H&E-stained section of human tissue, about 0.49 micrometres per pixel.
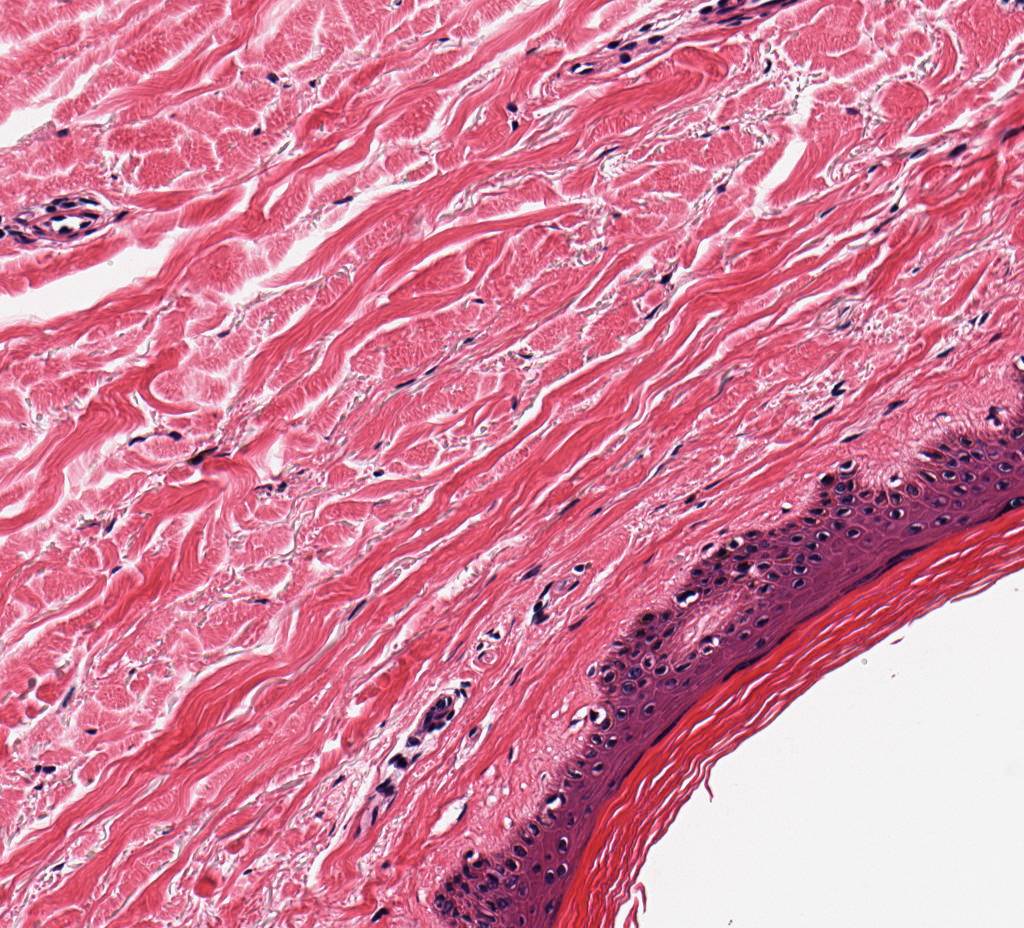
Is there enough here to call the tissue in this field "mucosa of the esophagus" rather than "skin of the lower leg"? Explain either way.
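Answer: skin of the lower leg. Epithelium: stratified squamous, several layers of purple-staining nucleated cells. Covering the epithelial surface beside the empty space, lower right: compact, bright red, layered keratin sheet. Collagen bundles with sparse small, dark, spindle-shaped fibroblast nuclei between them. Small blood vessels, dark nuclei in walls: upper left edge; dermis just above epithelium, bottom centre.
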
